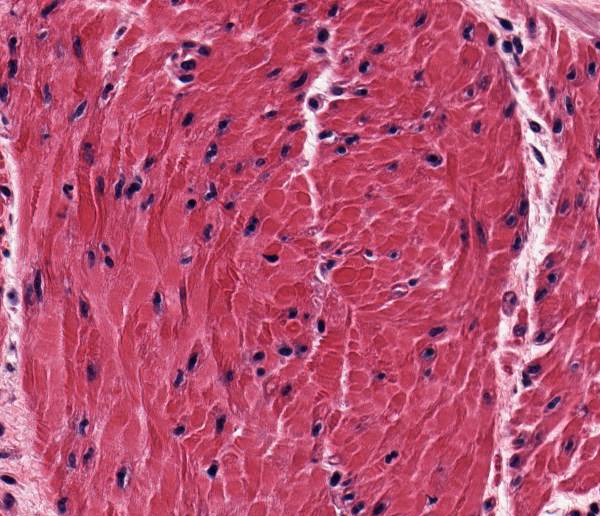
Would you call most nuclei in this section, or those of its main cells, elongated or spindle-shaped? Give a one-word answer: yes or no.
Yes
